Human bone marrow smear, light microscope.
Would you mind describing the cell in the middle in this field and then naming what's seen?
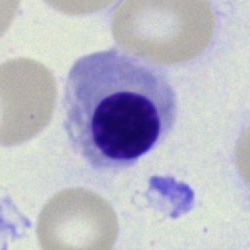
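Off-centre, toward the lower right of the cell, sits the nucleus, in which no nucleoli are visible. Cytoplasm is widest on the upper left side of the nucleus. The left edge of the cell is ragged. It is an erythroblast.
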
